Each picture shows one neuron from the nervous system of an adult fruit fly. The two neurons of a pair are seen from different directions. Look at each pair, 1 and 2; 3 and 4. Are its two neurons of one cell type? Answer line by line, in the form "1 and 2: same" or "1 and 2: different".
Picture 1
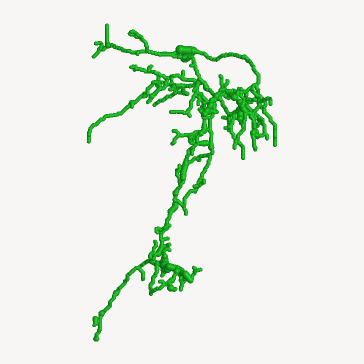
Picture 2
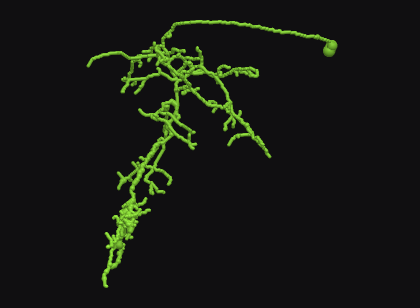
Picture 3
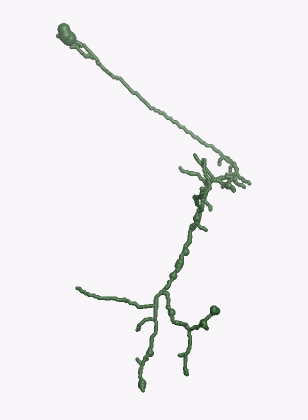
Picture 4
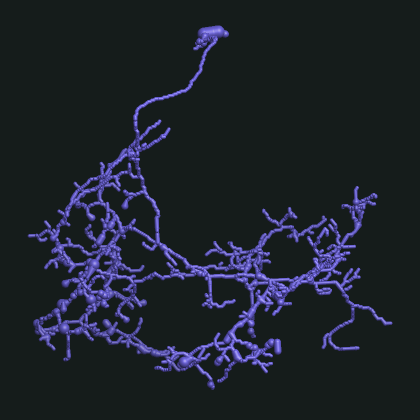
1 and 2: same
3 and 4: different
